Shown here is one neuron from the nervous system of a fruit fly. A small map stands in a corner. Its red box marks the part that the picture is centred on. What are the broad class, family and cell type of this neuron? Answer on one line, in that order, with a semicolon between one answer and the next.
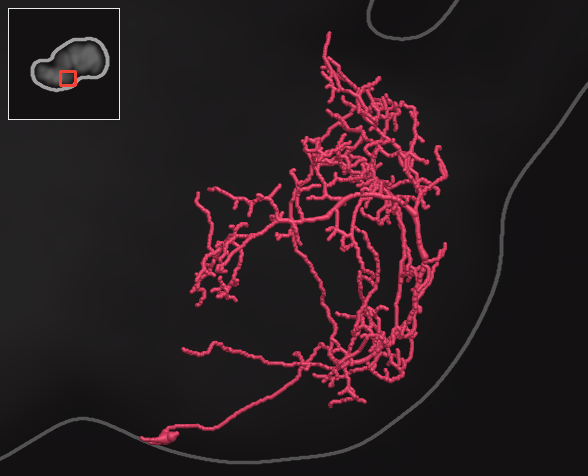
nerve-cord intrinsic neuron; hemilineage 04B; IN04B037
